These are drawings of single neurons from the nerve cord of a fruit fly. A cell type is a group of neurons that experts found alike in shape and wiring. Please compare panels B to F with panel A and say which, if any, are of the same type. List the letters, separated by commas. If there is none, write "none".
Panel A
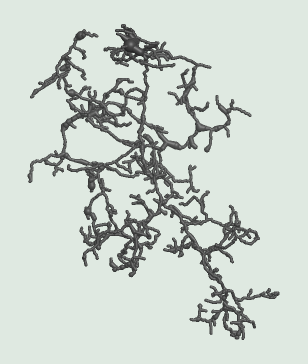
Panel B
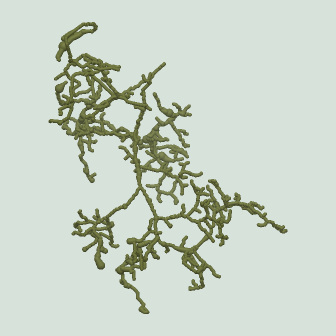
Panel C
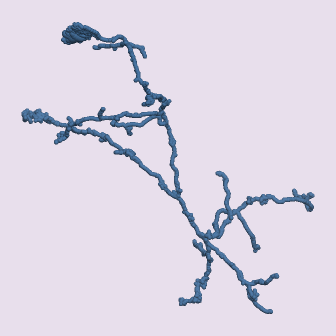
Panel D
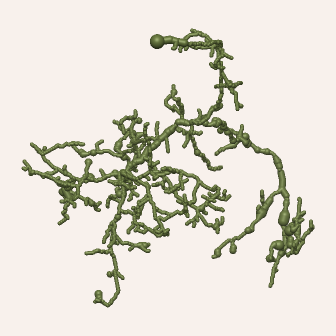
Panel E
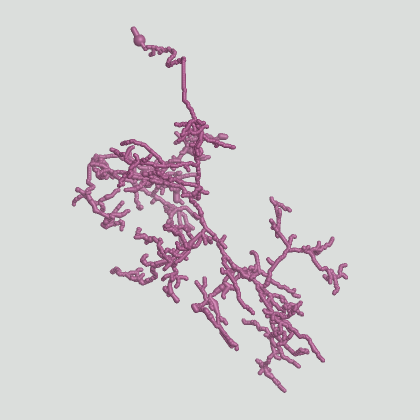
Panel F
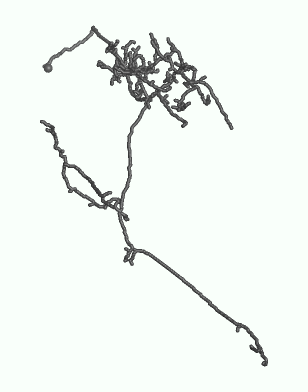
B, C, D, E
